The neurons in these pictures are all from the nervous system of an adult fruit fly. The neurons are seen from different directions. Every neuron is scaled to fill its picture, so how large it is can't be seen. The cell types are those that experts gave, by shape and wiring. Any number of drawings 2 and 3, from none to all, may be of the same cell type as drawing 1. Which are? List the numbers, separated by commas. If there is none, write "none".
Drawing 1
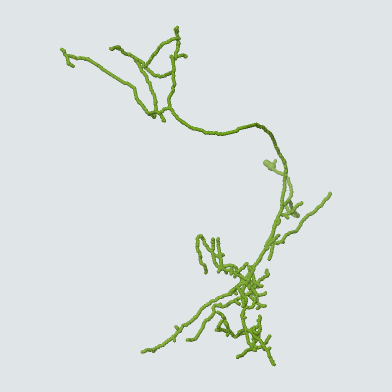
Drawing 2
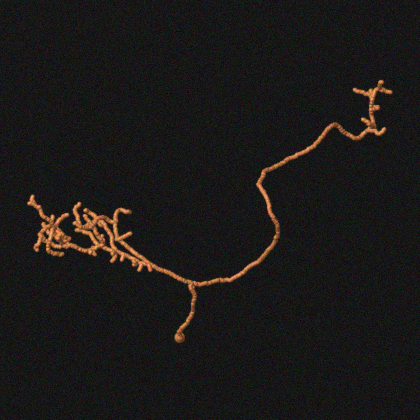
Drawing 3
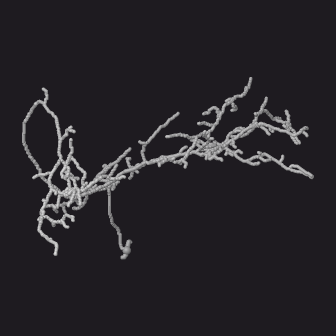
2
